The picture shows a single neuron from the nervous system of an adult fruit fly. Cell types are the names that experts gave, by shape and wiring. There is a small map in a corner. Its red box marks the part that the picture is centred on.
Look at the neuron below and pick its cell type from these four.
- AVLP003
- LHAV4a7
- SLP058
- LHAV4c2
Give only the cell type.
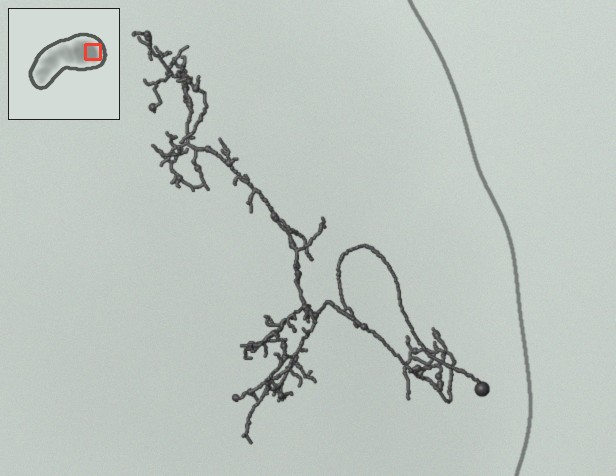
AVLP003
